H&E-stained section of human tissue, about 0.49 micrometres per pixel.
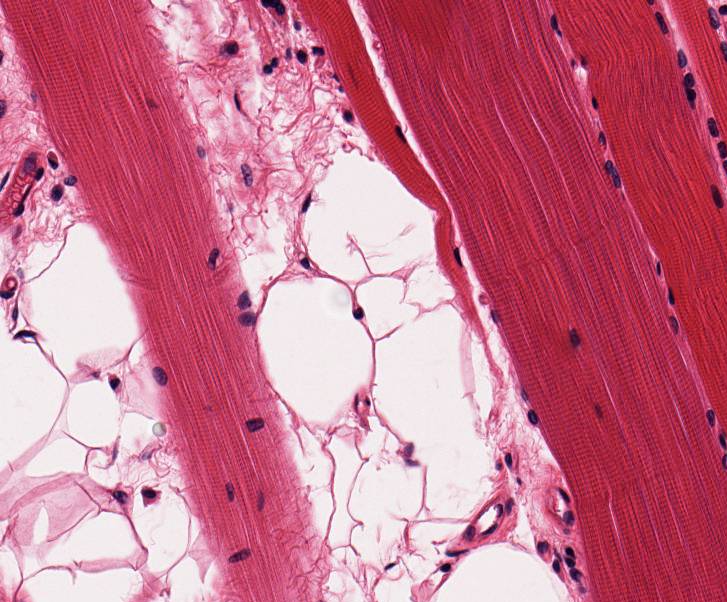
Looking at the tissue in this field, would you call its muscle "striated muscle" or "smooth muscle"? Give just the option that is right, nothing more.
Striated muscle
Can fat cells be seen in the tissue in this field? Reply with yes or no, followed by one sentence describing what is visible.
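Yes. The centre and lower left of the field are filled by adipocytes, each a single large empty space bounded by a thin pink rim.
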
